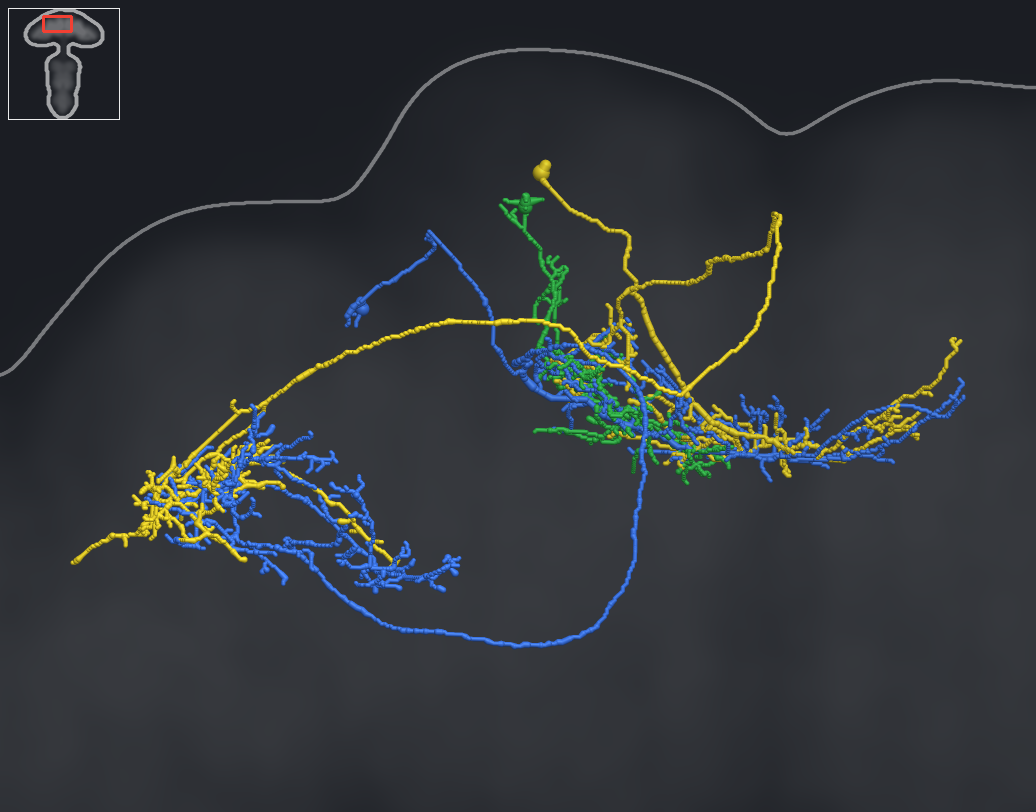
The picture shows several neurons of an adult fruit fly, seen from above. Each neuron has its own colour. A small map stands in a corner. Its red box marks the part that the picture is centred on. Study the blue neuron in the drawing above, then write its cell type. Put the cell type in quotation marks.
"GNG664"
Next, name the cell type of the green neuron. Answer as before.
"GNG266"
